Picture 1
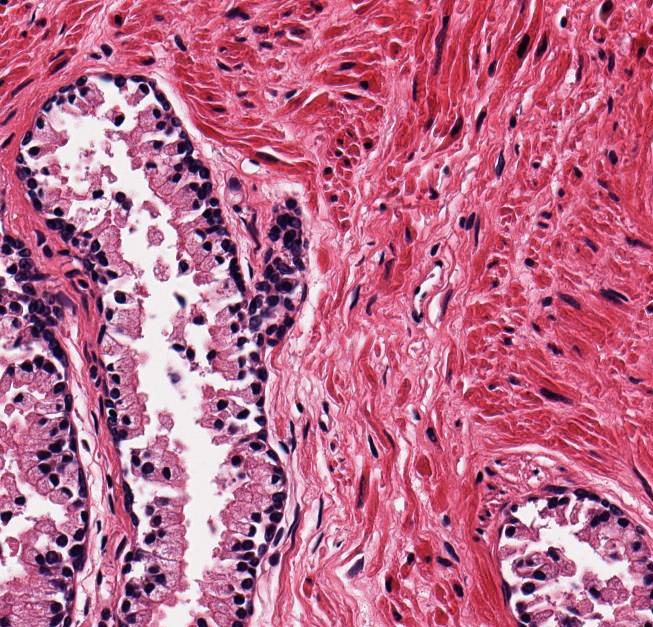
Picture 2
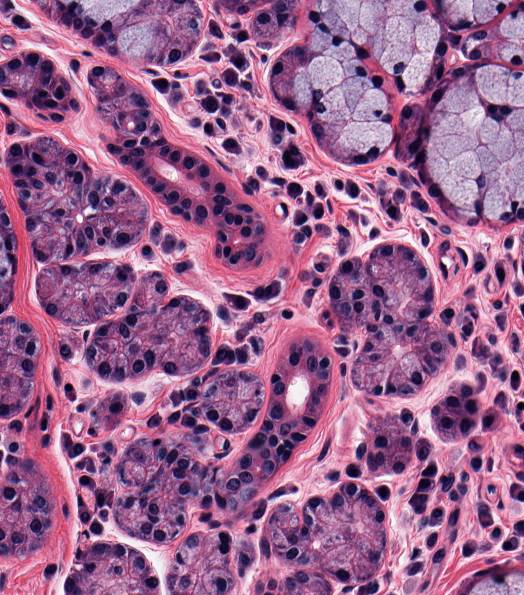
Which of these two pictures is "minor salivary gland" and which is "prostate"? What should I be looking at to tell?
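Picture 1 is prostate; picture 2, minor salivary gland. Point one, layout: picture 1 has glands lined by columnar cells, with the left gland's epithelium folded into the lumen; picture 2 is mostly rounded epithelial nests between pink collagenous bands. Point two, cytoplasm: pale pink, finely granular to foamy in the prostate; finely granular purple in the cells filling most nests. Point three, nuclei: small, round, dark and mostly basal in the prostate; round and dark in those nest cells, dark and flattened against the base in the pale mucous cells.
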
